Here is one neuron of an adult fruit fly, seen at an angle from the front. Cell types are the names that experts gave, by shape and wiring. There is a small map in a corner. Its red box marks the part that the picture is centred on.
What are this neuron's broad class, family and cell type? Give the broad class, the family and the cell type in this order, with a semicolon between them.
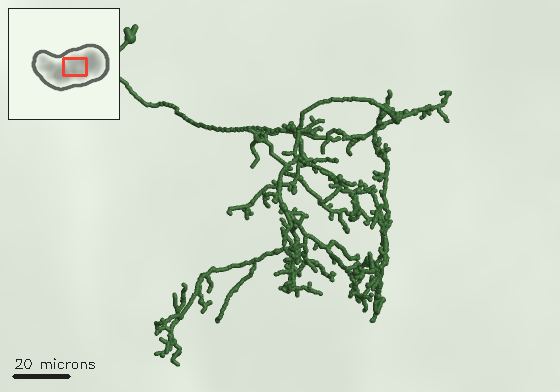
central-brain intrinsic neuron; hemilineage DL1_ventral; AVLP529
